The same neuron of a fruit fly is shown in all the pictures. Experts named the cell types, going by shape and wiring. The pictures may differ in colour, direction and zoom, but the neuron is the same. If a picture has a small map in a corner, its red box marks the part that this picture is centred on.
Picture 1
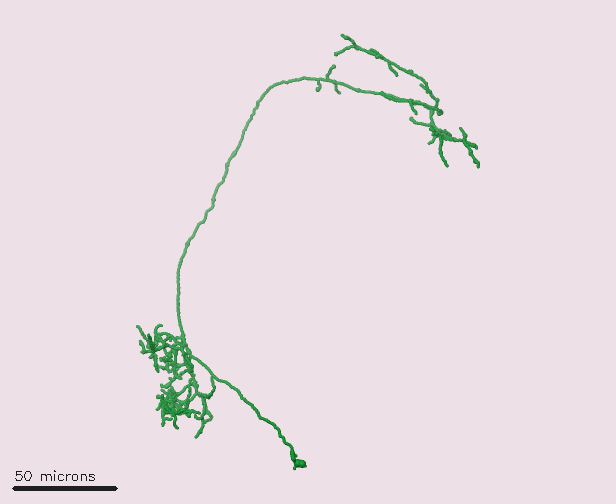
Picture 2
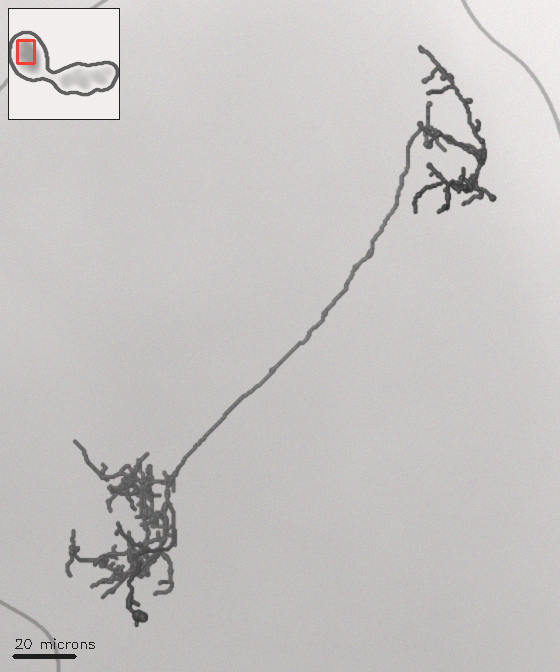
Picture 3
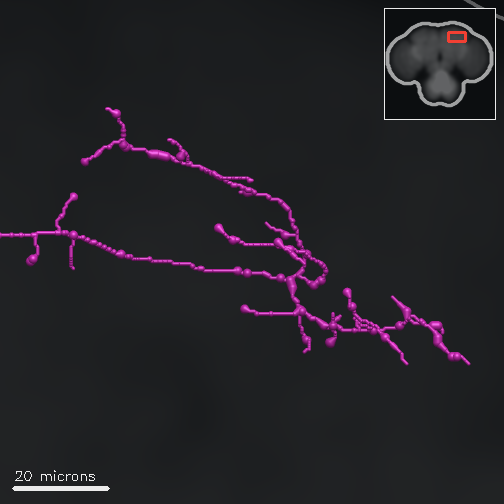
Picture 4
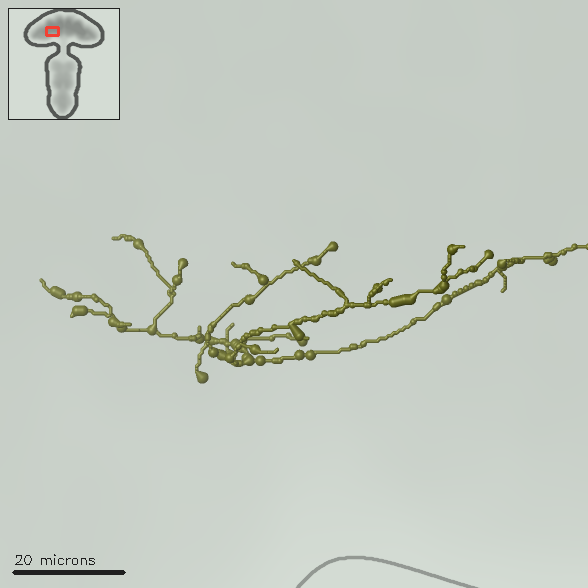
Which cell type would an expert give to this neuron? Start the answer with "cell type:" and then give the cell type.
cell type: VP1m+VP2_lvPN2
